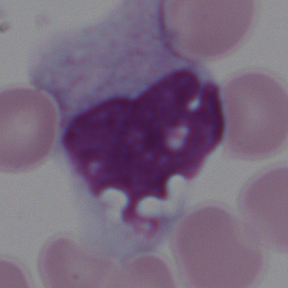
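Monocyte, the nucleated cell at the centre of this stained human peripheral blood smear. Its chromatin stains dark purple and looks fairly dense. The cytoplasm is abundant, and most of it seems to lie above the nucleus. Fine pinkish-purple granules are scattered through that upper cytoplasm. A few small clear spots sit over the nucleus.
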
